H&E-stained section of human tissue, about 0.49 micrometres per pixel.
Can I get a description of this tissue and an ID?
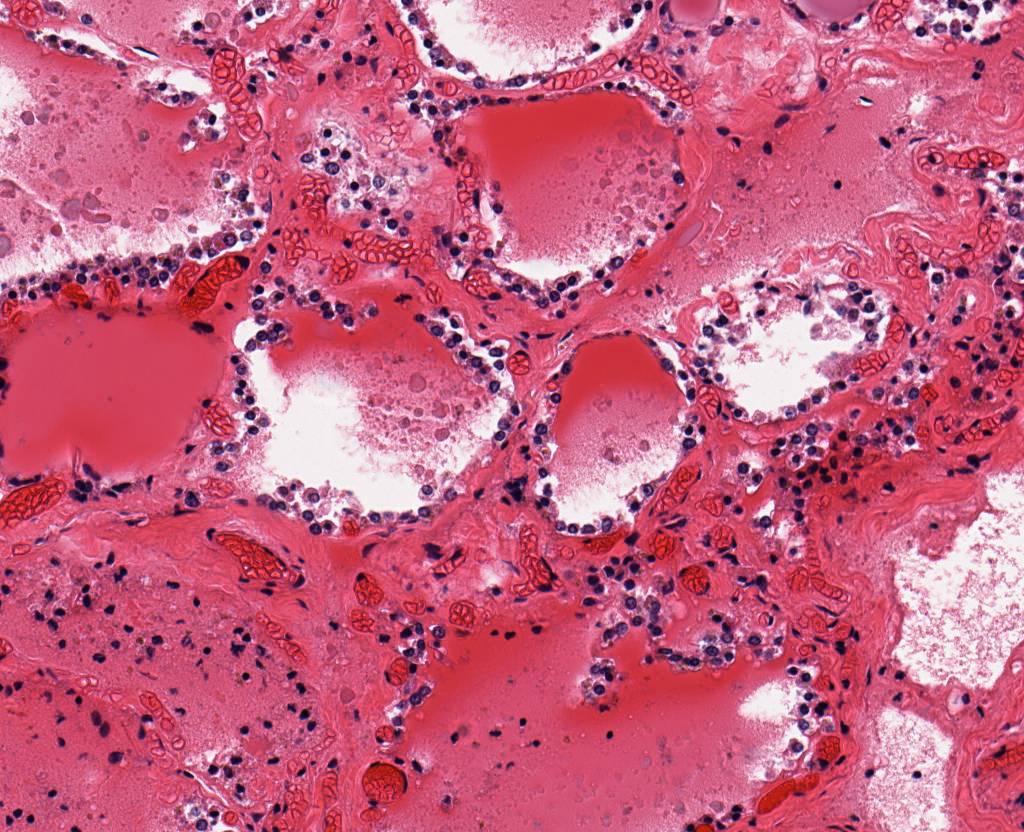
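Rounded follicles of clearly varying size fill the upper half and centre, separated by narrow stromal strips. Each is lined by a single layer of low cuboidal to flattened cells with small round dark nuclei and scant cytoplasm. Many small capillaries packed with red blood cells lie in the stroma throughout. It is thyroid.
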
